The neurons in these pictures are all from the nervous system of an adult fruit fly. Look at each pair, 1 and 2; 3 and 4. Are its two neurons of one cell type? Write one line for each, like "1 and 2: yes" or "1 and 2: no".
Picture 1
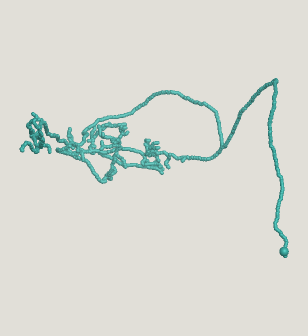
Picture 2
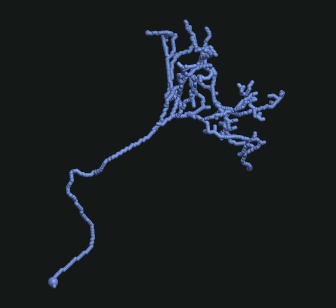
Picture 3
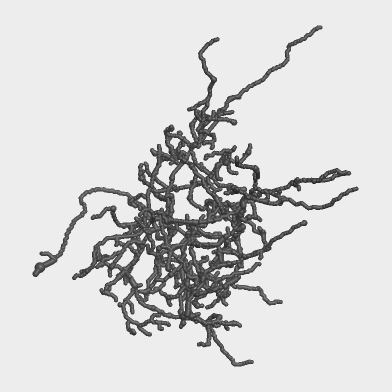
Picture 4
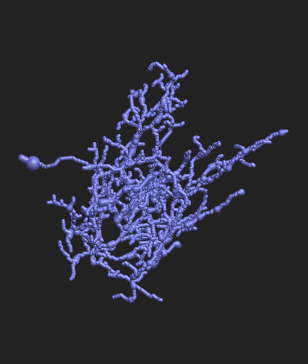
1 and 2: no
3 and 4: yes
